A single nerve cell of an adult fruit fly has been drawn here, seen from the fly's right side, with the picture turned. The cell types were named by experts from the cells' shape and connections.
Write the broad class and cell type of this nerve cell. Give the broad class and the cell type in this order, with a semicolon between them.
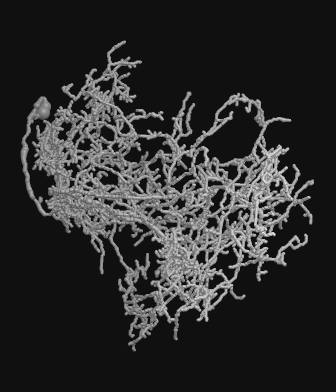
central-brain intrinsic neuron; AVLP280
